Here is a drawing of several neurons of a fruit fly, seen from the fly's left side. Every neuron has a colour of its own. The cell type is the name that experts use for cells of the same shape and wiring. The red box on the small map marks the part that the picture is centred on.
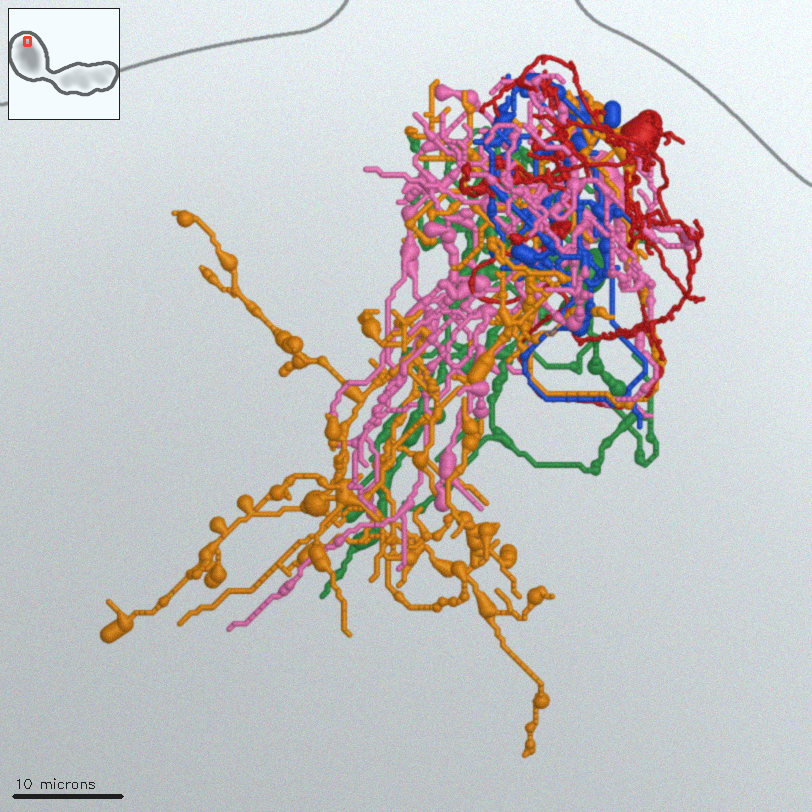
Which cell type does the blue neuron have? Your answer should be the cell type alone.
CB1617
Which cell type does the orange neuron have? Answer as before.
CB2814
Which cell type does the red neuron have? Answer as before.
CB1884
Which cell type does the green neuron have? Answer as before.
CB2517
